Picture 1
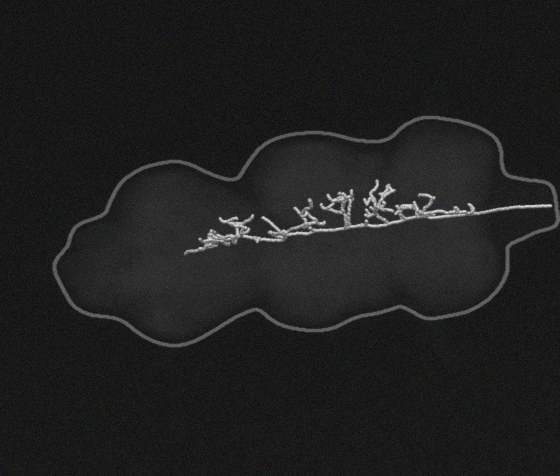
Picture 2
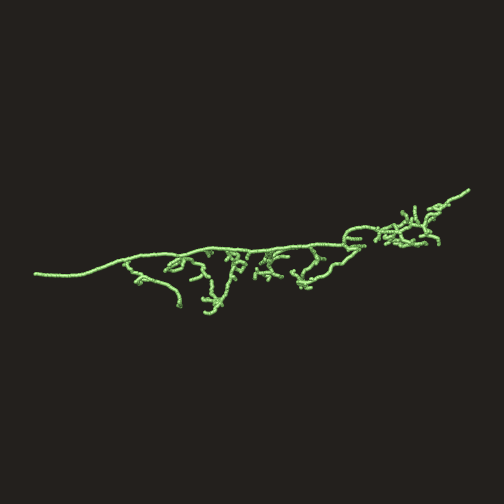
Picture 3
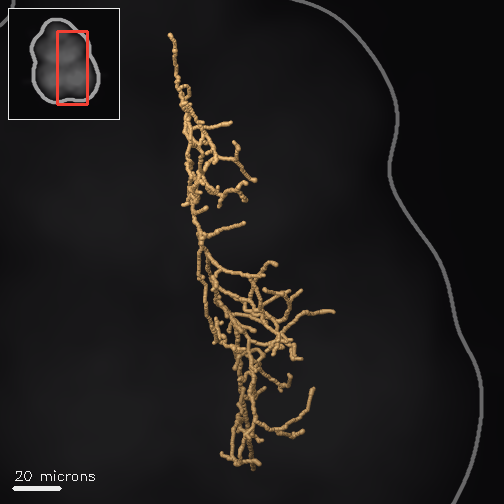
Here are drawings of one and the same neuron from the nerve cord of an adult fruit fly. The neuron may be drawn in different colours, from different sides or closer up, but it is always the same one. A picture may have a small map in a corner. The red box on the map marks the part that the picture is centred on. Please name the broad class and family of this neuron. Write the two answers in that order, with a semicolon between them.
descending neuron; hemilineage PSp2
